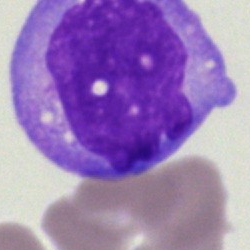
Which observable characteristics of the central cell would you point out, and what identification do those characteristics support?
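Looking at the outline, it is roughly round, though a small rounded bleb bulges from the right edge. The nucleus has an irregular, lumpy outline, and its chromatin looks finely stippled rather than coarsely clumped. I can also see several small round clear vacuoles scattered over both nucleus and cytoplasm. So this is a monocyte.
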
